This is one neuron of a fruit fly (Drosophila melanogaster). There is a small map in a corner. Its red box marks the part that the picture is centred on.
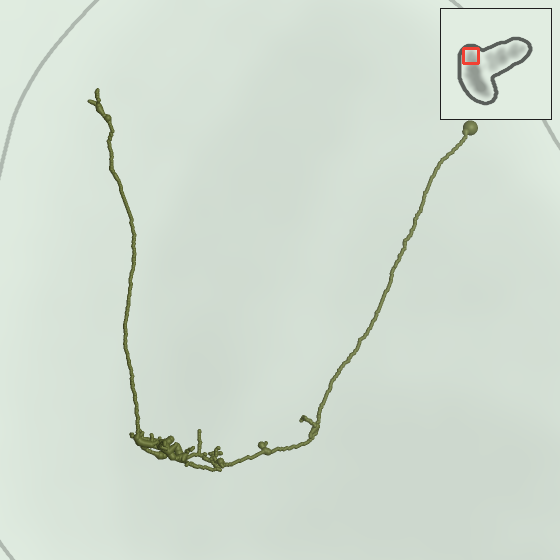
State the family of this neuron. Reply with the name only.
C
